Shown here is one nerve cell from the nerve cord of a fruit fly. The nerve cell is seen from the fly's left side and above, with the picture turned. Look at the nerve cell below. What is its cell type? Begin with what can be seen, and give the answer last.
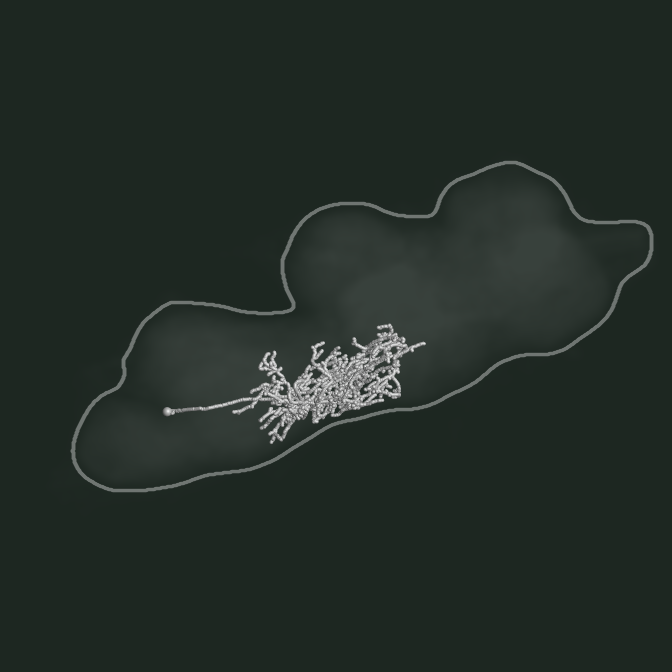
As drawn here it is wider than it is tall. Its broad class is nerve-cord intrinsic neuron. Its cell type is IN06A020.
